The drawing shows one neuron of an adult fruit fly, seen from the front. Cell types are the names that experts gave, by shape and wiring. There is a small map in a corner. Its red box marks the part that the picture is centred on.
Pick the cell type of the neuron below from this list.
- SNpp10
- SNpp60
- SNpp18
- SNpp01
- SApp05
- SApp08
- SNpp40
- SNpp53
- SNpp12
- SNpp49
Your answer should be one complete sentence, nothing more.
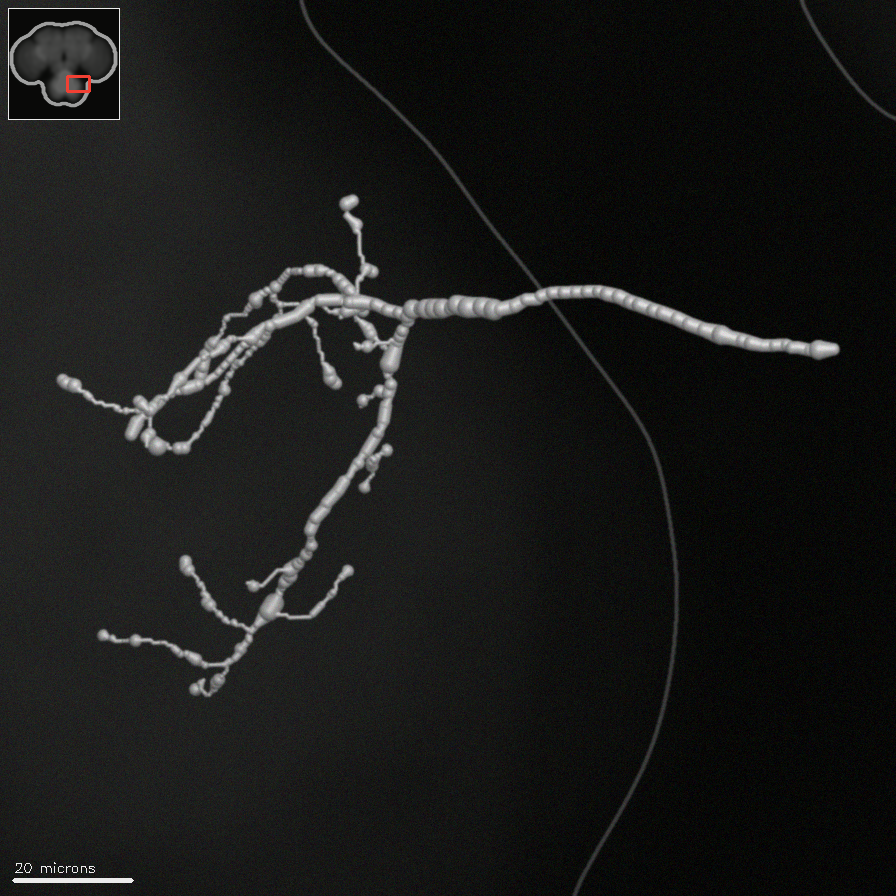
This neuron is a member of the SNpp10 cell type.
